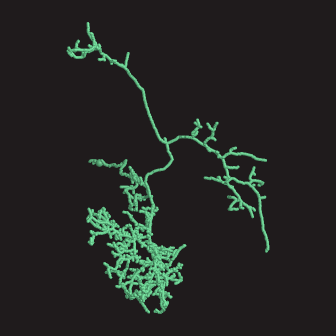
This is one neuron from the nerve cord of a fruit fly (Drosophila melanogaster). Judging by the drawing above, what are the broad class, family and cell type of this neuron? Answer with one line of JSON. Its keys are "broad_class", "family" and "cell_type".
{"broad_class": "nerve-cord intrinsic neuron", "family": "hemilineage 12B", "cell_type": "IN12B014"}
